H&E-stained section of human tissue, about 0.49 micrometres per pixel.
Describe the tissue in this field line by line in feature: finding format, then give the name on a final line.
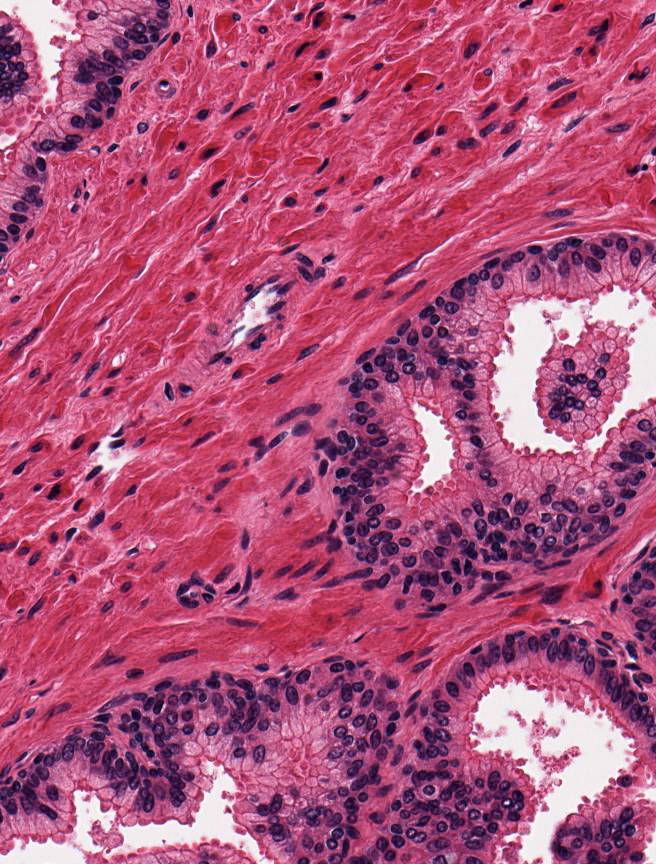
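Epithelial nuclei: dark, round to oval, crowded basally, away from the lumen
Stroma: eosinophilic spindle cells, elongated nuclei, running mostly lower left to upper right
Lumens: largely empty and white, just scant wispy material
Fat: none seen anywhere in the field
Name: prostate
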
